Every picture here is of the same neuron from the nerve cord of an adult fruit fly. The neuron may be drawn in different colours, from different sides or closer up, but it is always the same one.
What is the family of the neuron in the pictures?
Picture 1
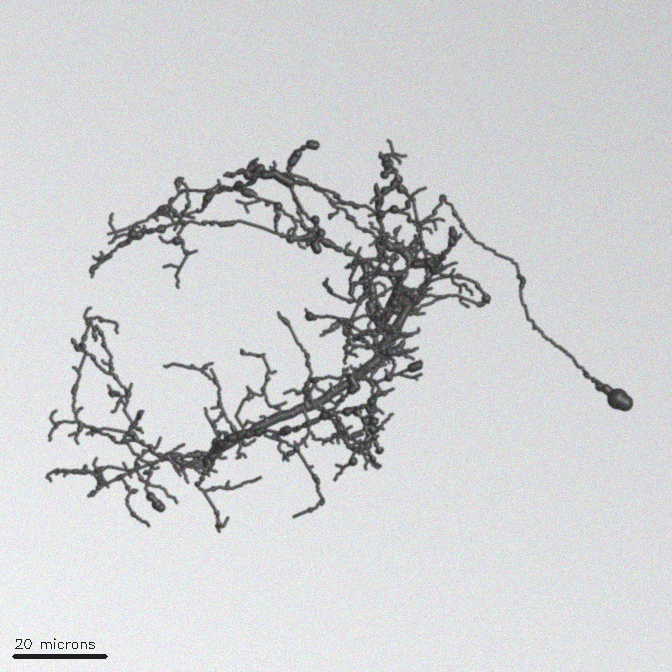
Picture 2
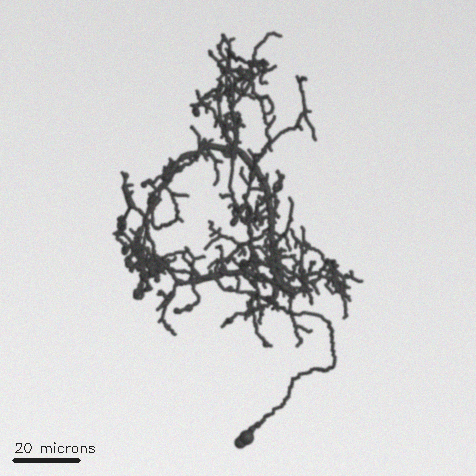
hemilineage 03A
